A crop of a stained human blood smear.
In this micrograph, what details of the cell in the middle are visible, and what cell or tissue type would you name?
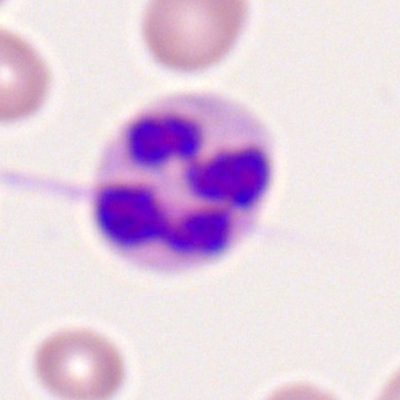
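Several separate lobes make up the nucleus, set in a ring around a paler centre. The chromatin's dense and stains dark purple, and the cytoplasm's pale pinkish-lilac. So it's a segmented neutrophil.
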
